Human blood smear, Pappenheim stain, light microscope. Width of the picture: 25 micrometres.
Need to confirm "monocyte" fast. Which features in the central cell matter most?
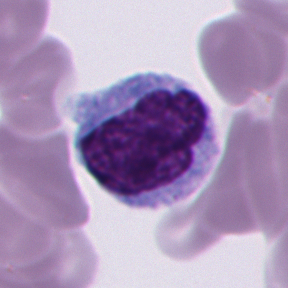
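The nucleus here has an irregular, folded outline with notches along its right side, which fits a monocyte.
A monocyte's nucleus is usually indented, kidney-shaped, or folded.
The cytoplasm fits as well, showing a fine, dusty speckling rather than coarse granules.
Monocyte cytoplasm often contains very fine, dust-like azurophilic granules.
Otherwise, the nucleus sits off-centre toward the lower left and measures about 11 by 8 micrometres, and its chromatin is dark purple and clumped, with paler patches between the clumps.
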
